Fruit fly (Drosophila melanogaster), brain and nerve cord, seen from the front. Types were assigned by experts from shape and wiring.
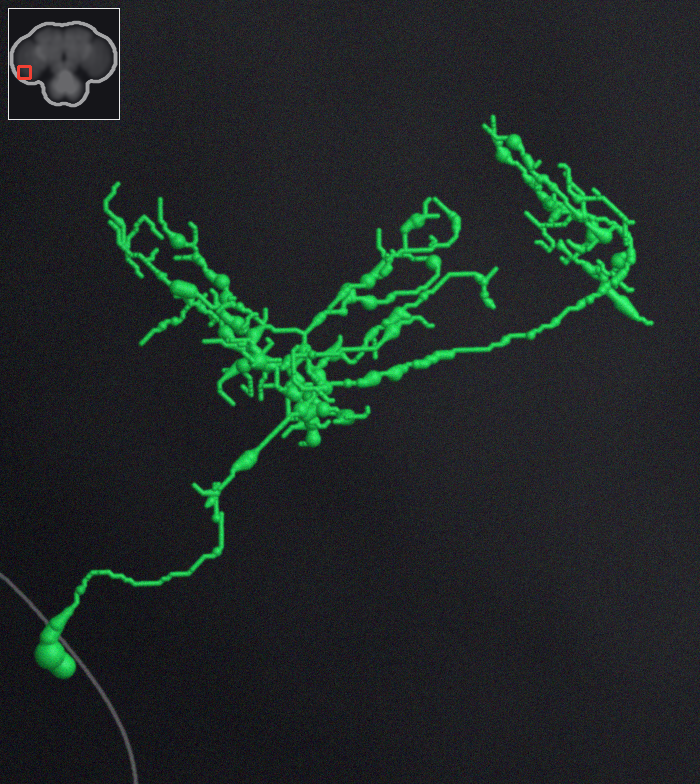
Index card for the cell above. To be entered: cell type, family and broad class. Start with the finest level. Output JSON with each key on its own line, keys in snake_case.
{
 "cell_type": "Mi10",
 "family": "Mi",
 "broad_class": "optic-lobe intrinsic neuron"
}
